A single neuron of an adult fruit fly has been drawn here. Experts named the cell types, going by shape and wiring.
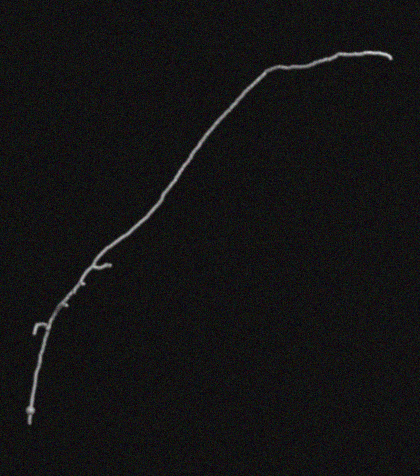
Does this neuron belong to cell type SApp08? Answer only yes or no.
yes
